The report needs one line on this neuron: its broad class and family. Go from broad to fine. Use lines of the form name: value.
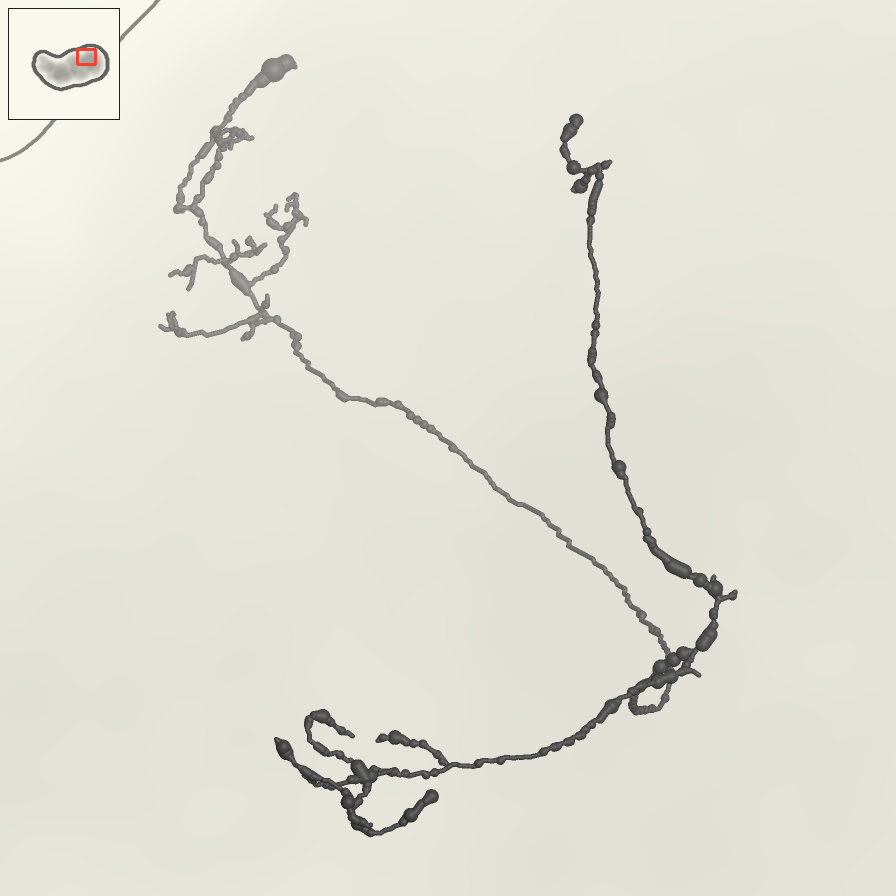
broad class: central-brain intrinsic neuron
family: class Kenyon Cell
